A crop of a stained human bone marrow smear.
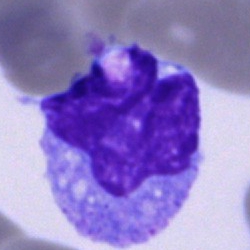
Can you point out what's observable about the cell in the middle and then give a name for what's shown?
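First, the nucleus: irregular, folded into several lobes, filling the upper part of the cell. Second, the chromatin, which stains dense and dark purple. Third, the cytoplasm, lying mostly below the nucleus and holding many small pale vacuoles. Last, the name: monocyte.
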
